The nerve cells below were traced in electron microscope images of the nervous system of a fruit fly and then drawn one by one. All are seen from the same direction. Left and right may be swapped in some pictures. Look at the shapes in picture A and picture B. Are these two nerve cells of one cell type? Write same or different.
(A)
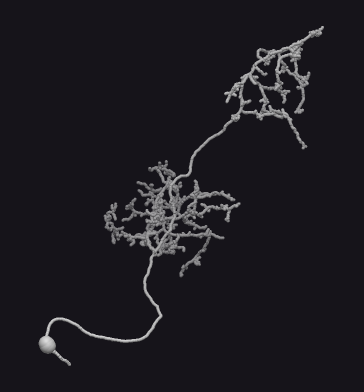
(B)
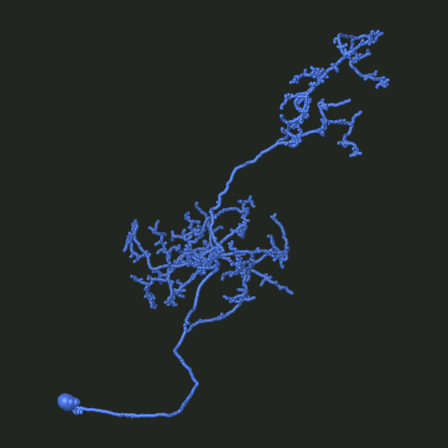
same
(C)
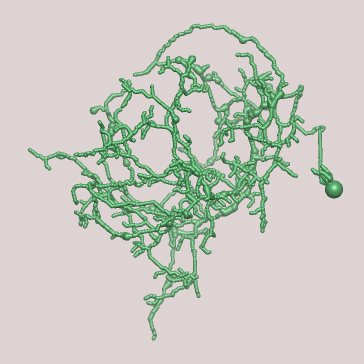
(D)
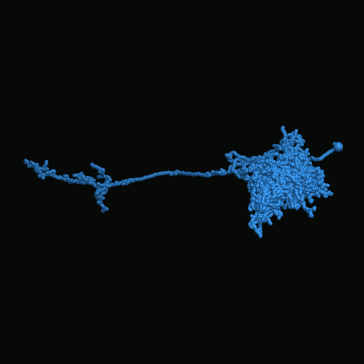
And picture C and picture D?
different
